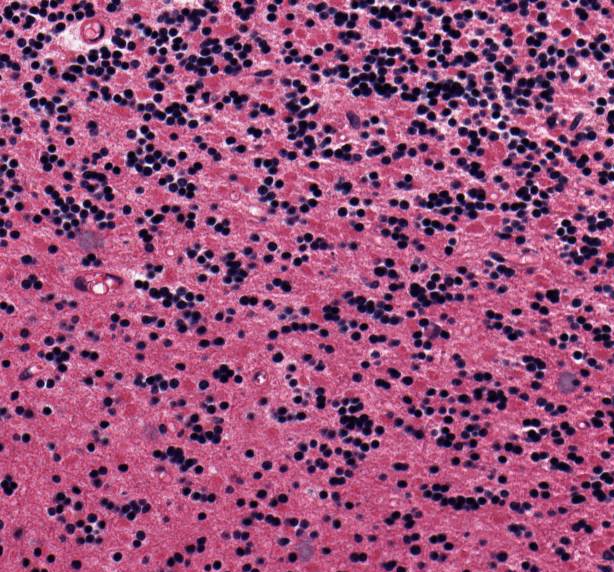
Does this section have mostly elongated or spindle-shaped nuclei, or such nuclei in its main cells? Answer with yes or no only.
No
